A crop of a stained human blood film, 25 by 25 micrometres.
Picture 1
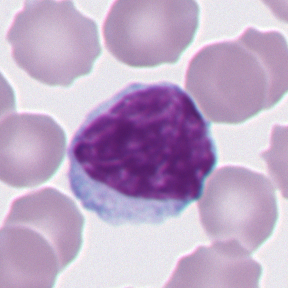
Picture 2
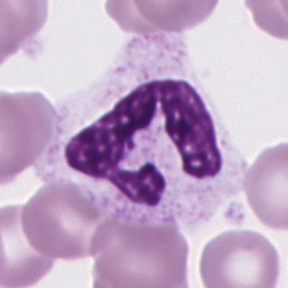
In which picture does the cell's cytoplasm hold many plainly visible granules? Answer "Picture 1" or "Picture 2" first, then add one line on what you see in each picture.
Picture 2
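In picture 1: No distinct granules are seen in the cytoplasm.
In picture 2: Fine lilac granules are scattered through the cytoplasm.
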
